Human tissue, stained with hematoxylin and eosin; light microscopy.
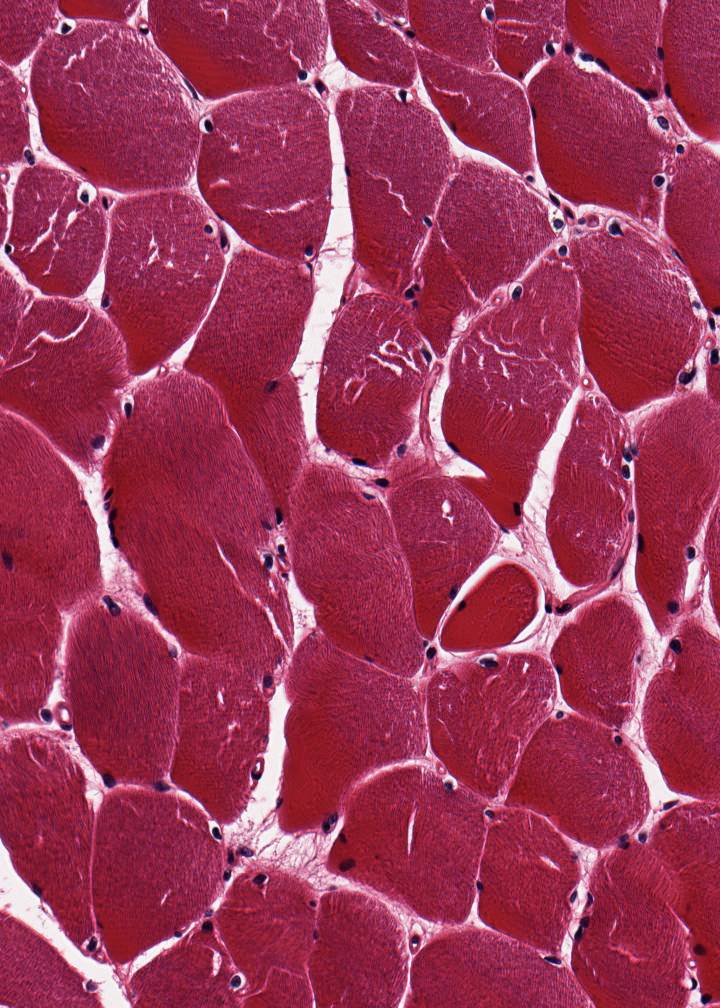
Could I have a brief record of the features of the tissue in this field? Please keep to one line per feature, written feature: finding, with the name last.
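Nuclei: small, dark, flattened, at fibre edges rather than centres
Cytoplasm: deep red-pink, finely stippled
Fibre size and shape: moderately variable across the field
Between fibres: thin pale connective tissue strands, small capillaries at fibre corners
Name: skeletal muscle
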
